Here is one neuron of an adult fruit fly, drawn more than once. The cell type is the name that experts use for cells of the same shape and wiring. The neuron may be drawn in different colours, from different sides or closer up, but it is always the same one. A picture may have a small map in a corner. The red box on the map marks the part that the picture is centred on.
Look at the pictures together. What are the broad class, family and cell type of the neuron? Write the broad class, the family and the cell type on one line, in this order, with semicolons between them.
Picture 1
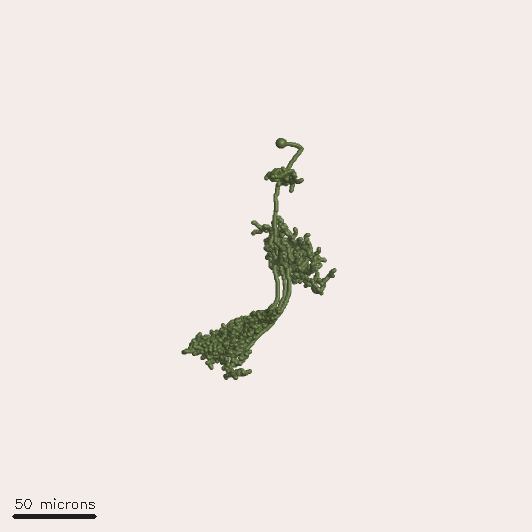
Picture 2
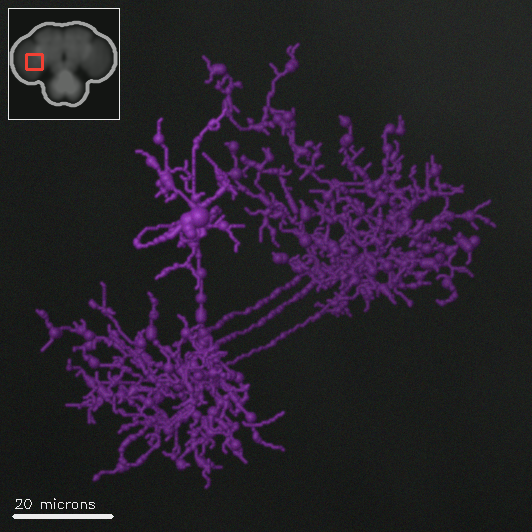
optic-lobe intrinsic neuron; TmY; TmY19a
